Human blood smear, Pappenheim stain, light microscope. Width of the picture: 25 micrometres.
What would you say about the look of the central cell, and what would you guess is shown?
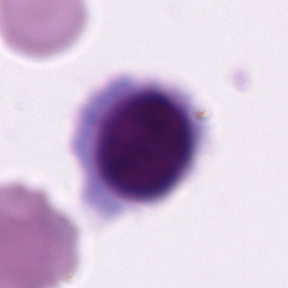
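Nucleus fills most of the cell, off-centre toward the right side. Chromatin dark purple, dense. Cytoplasm widest on the left and lower-left side of the nucleus. Conclusion: hairy cell.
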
